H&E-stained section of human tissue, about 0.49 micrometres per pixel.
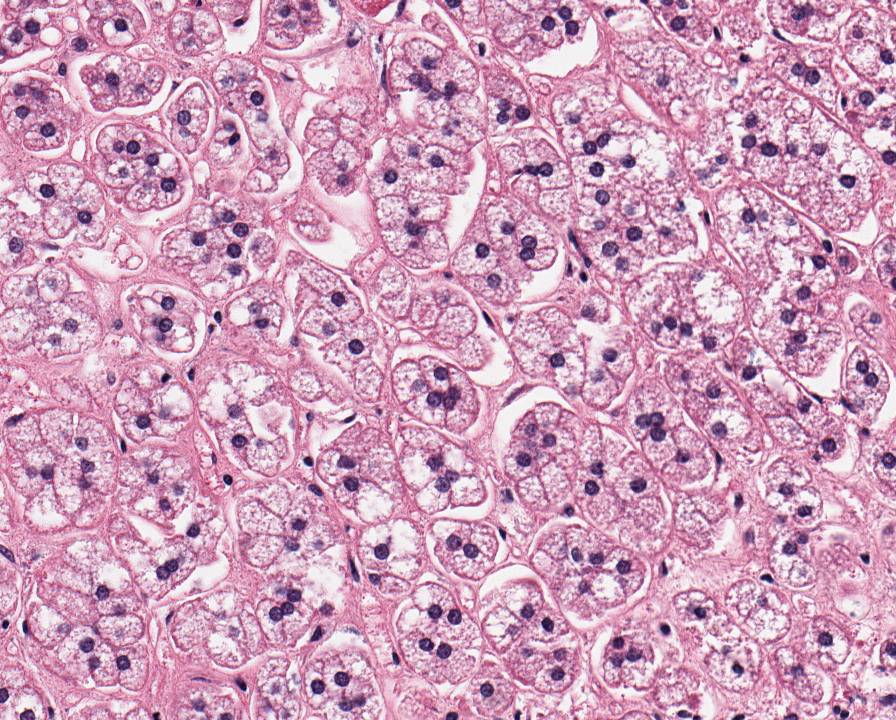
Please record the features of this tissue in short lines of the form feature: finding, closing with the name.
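Arrangement: rounded nests and short cords throughout, separated by thin pink septa
Cells: large, polygonal
Cytoplasm: abundant, pale, finely vacuolated, foamy
Nuclei: small, round, dark, central
Uniformity: nuclei fairly uniform in size and shape across the field
Tissue: adrenal gland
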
